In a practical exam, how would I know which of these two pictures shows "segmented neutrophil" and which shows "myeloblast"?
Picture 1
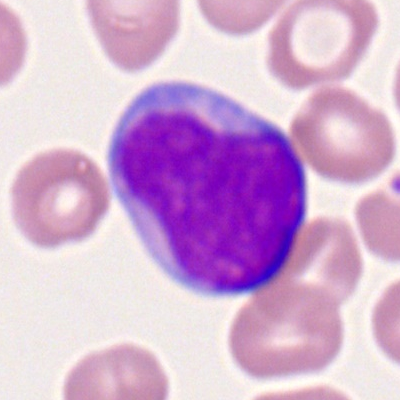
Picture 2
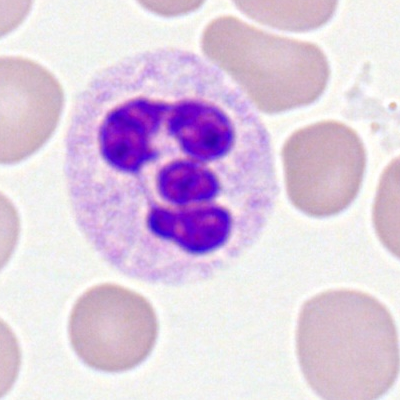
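Let me sort these out: picture 1 is the myeloblast, and picture 2 is the segmented neutrophil. The nucleus is where I'd look first, since the myeloblast's is one unlobed mass filling most of the cell, while the segmented neutrophil's is divided into four separate lobes.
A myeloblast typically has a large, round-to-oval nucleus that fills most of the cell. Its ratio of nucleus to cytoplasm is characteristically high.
In the segmented neutrophil the chromatin is dark purple and coarsely clumped, and I can't see any nucleoli.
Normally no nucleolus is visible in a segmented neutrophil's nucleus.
Then the cytoplasm: pale blue in the myeloblast, against the abundant, pale pink-lilac cytoplasm of the neutrophil. The myeloblast's cytoplasm shows no granules and no vacuoles, whereas fine lilac granules are spread all through the neutrophil's. The neutrophil's outline, for what it's worth, is round and smooth.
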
